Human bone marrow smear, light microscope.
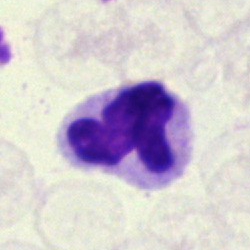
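Segmented neutrophil in a stained human bone marrow smear. Its chromatin is dense and dark purple. The cytoplasm is pale lilac, without coarse granules and without vacuoles.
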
